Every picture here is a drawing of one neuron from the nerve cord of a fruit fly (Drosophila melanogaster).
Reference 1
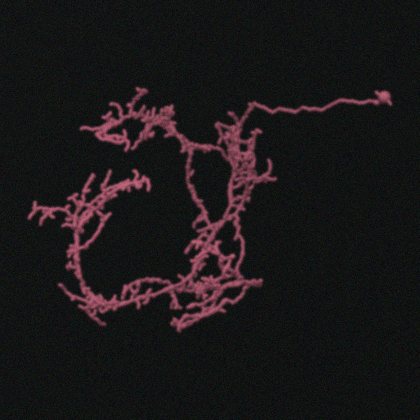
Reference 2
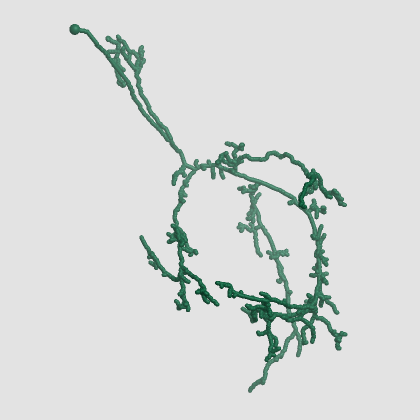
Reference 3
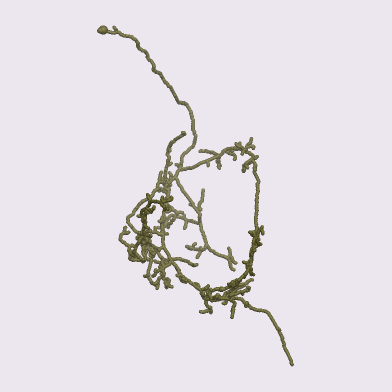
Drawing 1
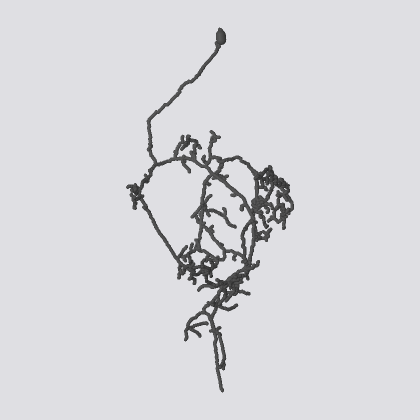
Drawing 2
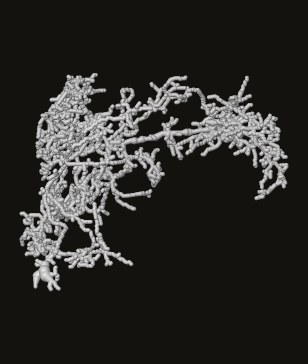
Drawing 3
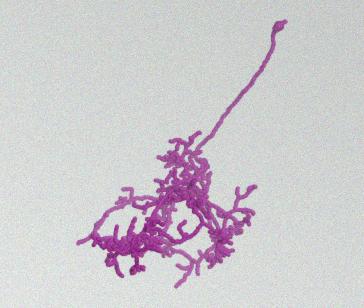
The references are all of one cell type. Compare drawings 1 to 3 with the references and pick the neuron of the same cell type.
Drawing 1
